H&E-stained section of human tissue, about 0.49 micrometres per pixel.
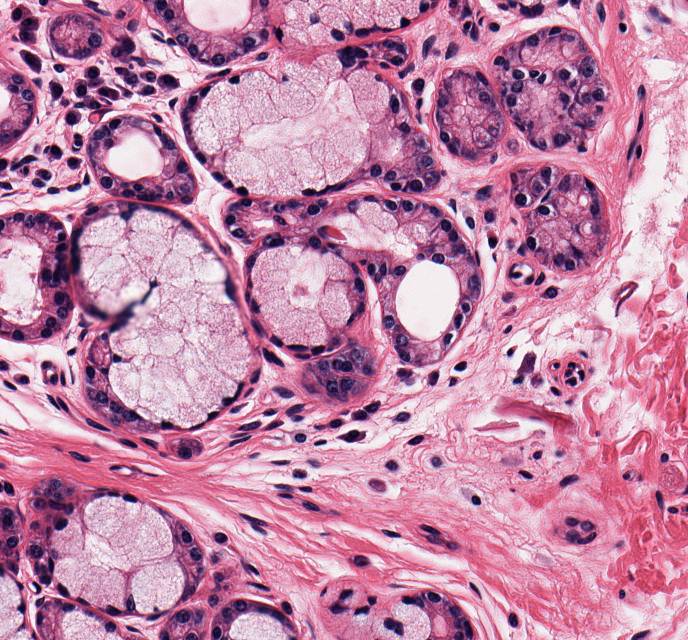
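Minor salivary gland, with closely packed acini filling the upper and left field and looser fibrous stroma toward the lower right. The largest acini, upper left and centre, are mucous cells: pale, foamy cytoplasm, flattened nuclei pressed to the base. See, no fat cells anywhere.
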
